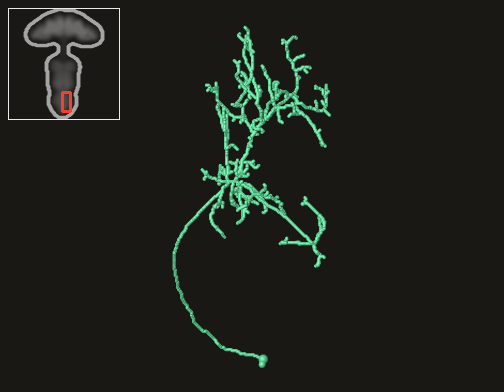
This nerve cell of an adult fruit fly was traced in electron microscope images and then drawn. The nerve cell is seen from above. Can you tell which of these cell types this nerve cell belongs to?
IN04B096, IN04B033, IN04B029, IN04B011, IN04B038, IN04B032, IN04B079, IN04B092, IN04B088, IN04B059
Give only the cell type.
IN04B092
